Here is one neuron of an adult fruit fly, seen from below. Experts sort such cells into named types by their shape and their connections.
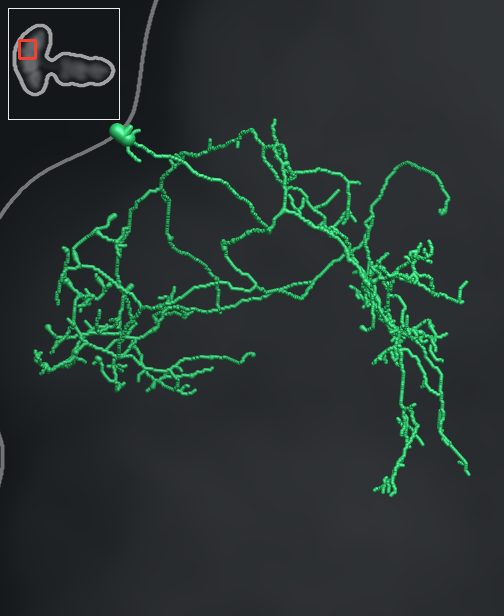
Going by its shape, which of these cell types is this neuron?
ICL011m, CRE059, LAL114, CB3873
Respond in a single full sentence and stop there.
Under the cell type ICL011m falls this neuron.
